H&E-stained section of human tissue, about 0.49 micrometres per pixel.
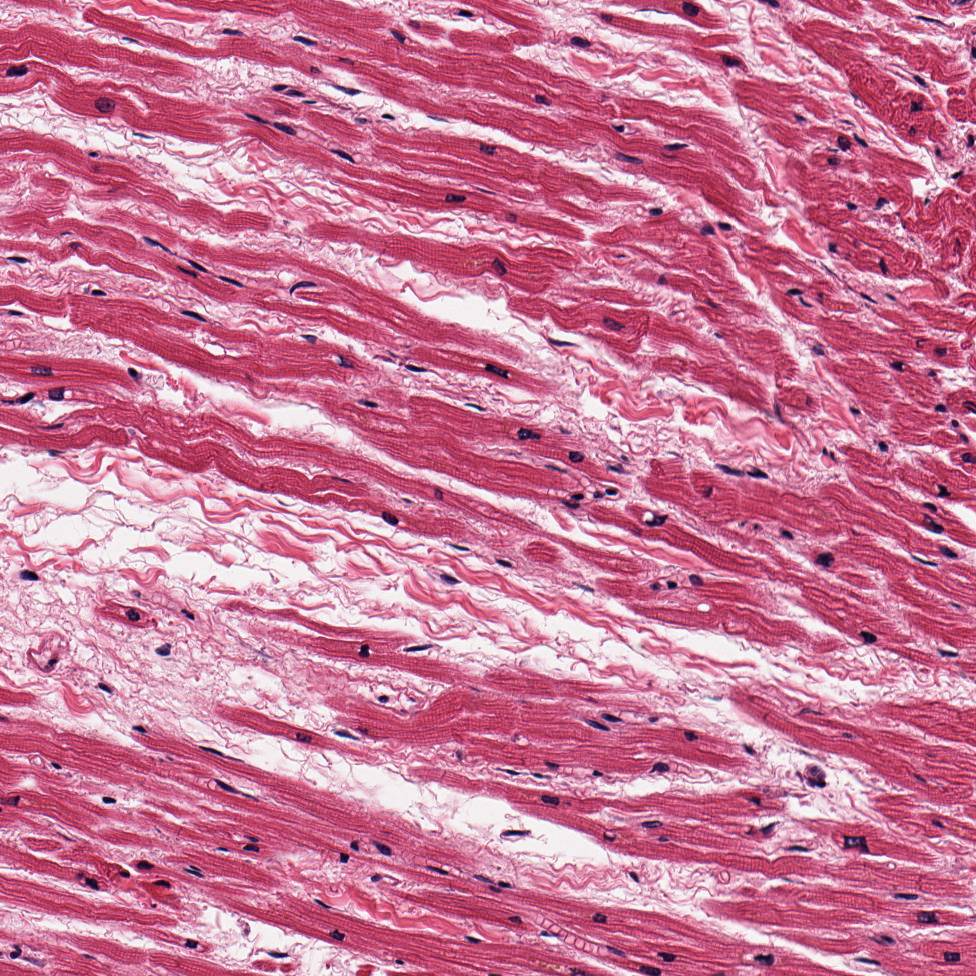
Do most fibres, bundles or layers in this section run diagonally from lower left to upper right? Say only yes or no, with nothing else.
No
